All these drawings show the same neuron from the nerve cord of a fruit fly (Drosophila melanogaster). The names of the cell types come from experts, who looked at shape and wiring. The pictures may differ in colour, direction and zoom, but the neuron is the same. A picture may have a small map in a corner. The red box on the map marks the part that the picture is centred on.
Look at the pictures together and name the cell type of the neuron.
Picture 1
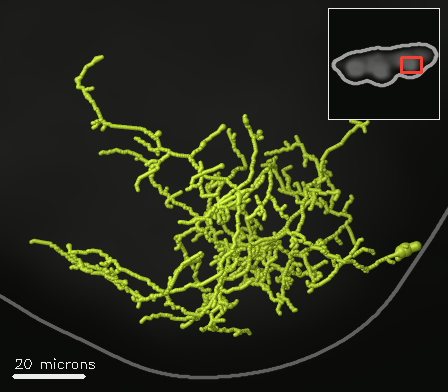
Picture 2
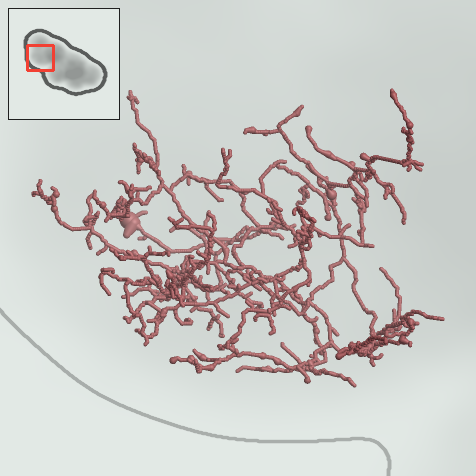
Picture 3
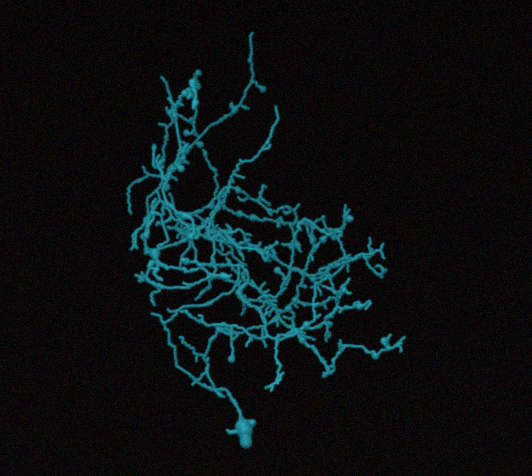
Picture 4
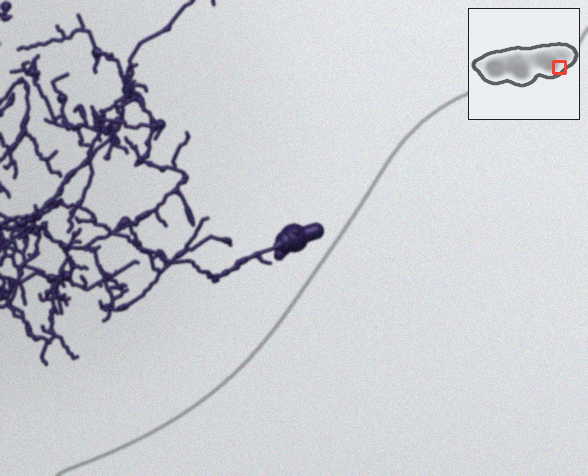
IN01B034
